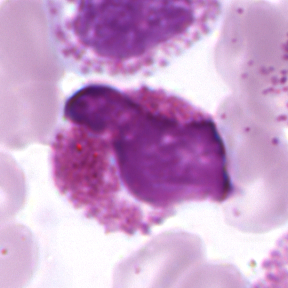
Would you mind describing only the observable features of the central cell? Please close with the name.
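Let me start with the nucleus: it's one single mass, not segmented, and it stains deep purple. Now the cytoplasm, which is densely packed with granules. Those granules look reddish-purple to me. This one is an eosinophil.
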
